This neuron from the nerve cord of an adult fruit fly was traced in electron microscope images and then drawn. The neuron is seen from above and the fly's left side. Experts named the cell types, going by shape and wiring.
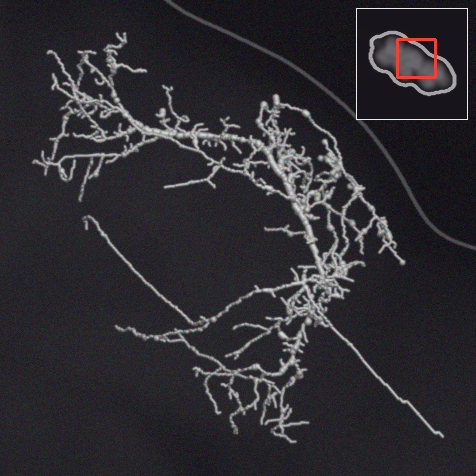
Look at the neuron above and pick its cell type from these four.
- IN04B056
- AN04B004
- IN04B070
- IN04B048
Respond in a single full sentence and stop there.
This neuron falls under the cell type AN04B004.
